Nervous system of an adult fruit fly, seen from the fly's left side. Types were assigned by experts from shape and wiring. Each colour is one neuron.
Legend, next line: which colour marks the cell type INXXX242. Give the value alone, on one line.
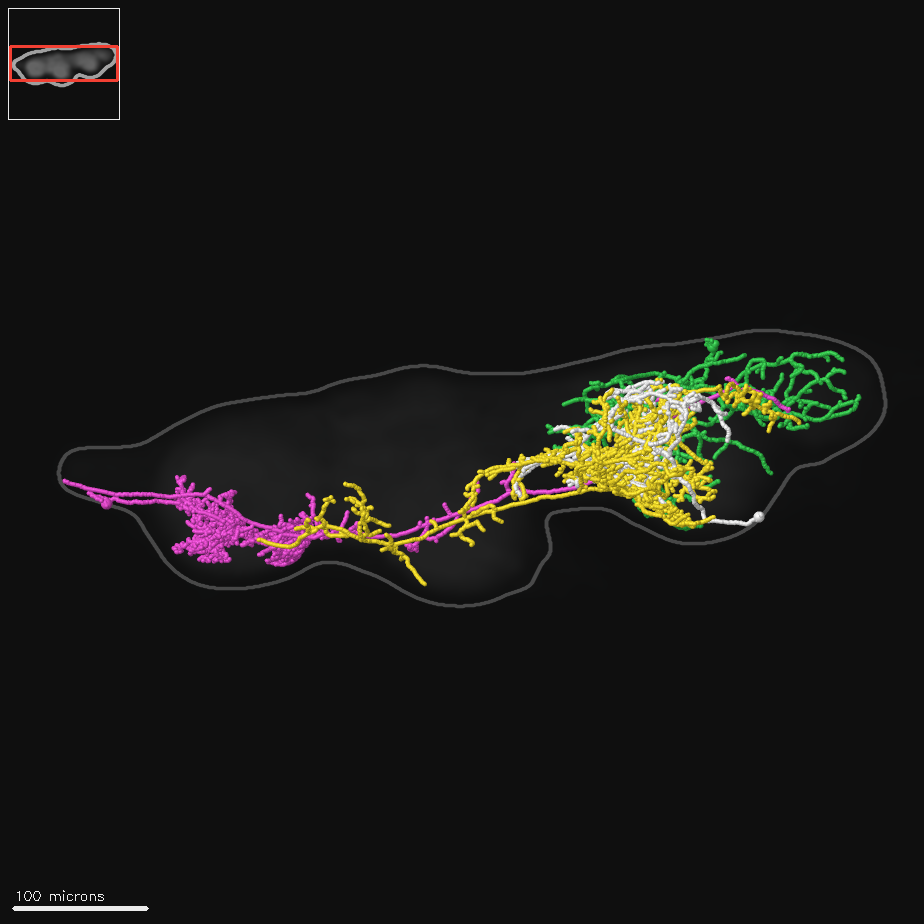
white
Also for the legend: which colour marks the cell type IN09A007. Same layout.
yellow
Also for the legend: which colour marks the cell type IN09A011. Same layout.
green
